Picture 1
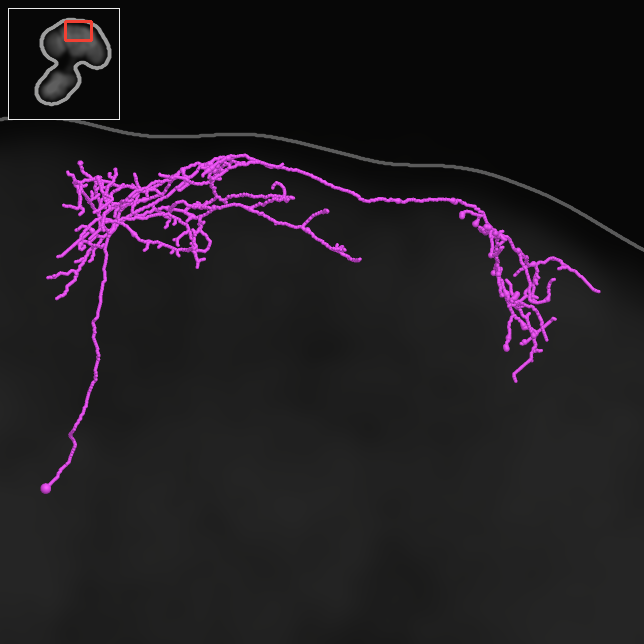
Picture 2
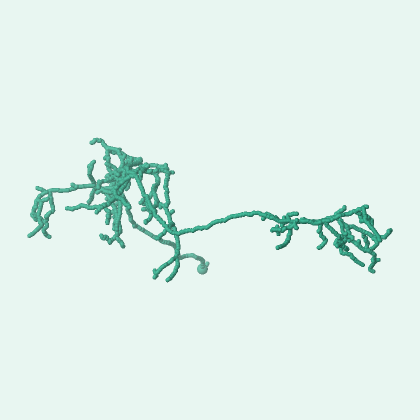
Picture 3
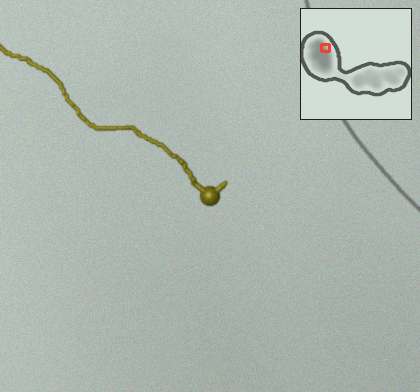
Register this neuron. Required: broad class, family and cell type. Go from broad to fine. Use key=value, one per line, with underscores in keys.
broad_class=central-brain intrinsic neuron
family=hemilineage DM6_dorso_lateral
cell_type=SIP076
